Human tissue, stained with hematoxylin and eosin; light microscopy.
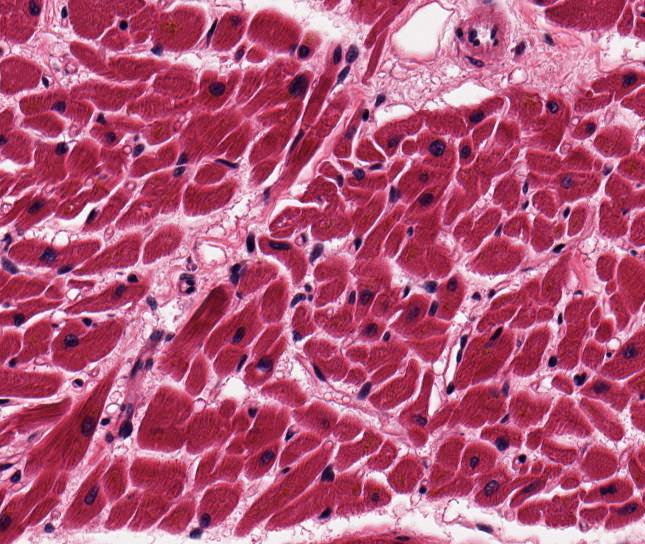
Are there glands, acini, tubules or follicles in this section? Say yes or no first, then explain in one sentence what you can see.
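No. No epithelium or glands are present anywhere in the field.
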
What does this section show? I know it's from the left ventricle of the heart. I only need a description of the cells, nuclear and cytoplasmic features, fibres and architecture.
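Notice closely packed muscle fibres filling the whole field, mostly cut in cross or oblique section, running in varying directions. In the left half a few lie lengthwise, diagonal bands from lower left toward upper right. Their abundant cytoplasm stains deep pink to red. Between fibres, scant pale pink loose connective tissue carries small dark elongated nuclei.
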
